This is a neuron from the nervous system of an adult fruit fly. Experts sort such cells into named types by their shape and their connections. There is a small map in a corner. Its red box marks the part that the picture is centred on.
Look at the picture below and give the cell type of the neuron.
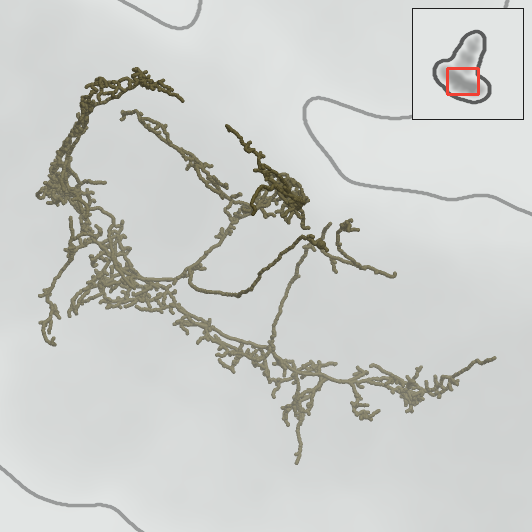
ATL030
